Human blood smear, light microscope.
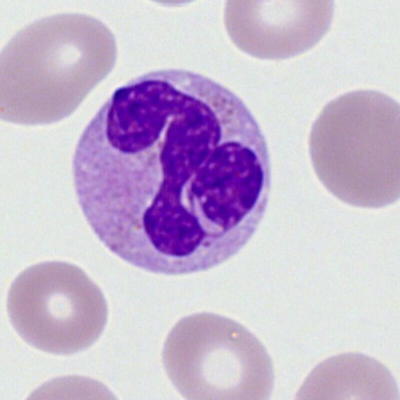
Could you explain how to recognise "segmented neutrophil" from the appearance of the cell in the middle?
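Segmented neutrophil: picture fits. Nucleus divided into several lobes, joined together.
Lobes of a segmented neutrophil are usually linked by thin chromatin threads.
Chromatin dark purple, coarsely clumped.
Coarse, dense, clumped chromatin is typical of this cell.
Cytoplasm plentiful, pale pinkish-lilac.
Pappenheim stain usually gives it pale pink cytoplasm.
Cytoplasm filled with fine, small lilac granules.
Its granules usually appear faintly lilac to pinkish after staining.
No finding conflicts.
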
